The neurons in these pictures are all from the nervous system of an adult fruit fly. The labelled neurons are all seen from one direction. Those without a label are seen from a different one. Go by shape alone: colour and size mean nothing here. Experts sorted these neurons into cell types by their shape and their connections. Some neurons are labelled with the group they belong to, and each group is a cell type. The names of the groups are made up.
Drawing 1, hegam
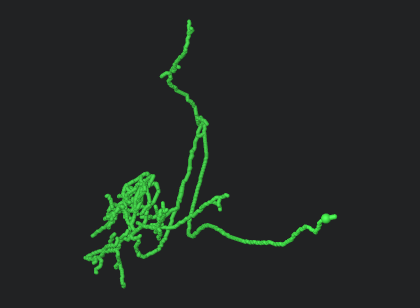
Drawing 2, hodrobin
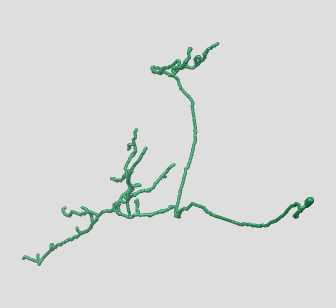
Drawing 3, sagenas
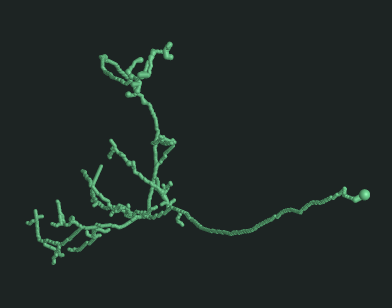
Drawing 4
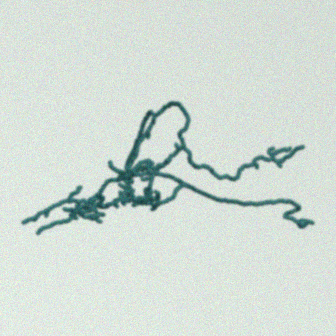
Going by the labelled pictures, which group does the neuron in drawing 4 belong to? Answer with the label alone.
hodrobin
